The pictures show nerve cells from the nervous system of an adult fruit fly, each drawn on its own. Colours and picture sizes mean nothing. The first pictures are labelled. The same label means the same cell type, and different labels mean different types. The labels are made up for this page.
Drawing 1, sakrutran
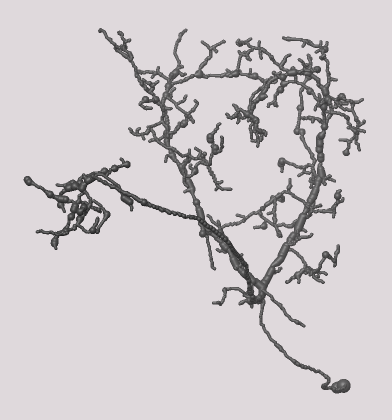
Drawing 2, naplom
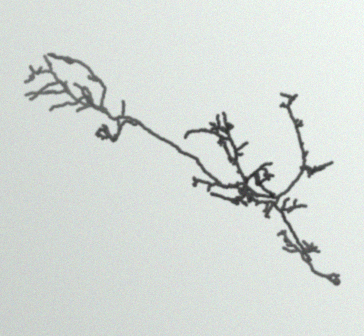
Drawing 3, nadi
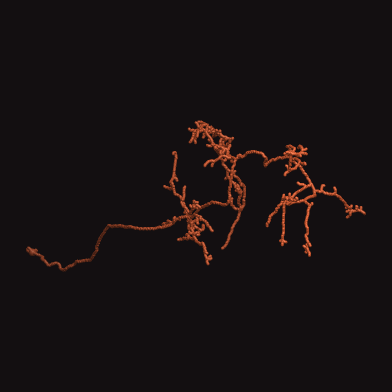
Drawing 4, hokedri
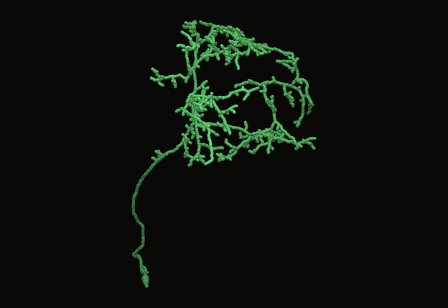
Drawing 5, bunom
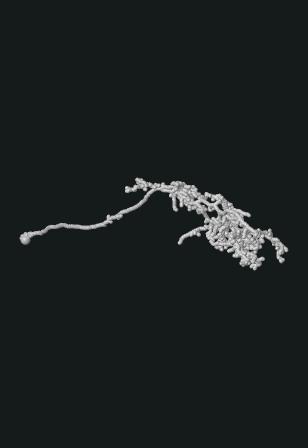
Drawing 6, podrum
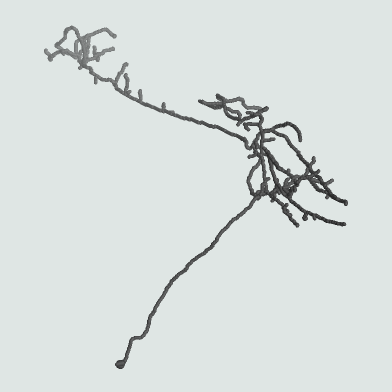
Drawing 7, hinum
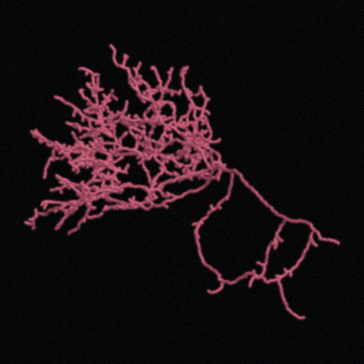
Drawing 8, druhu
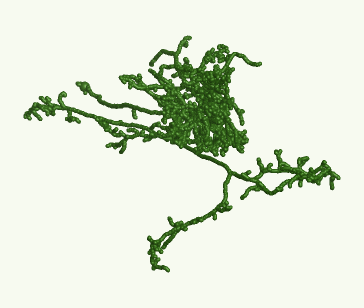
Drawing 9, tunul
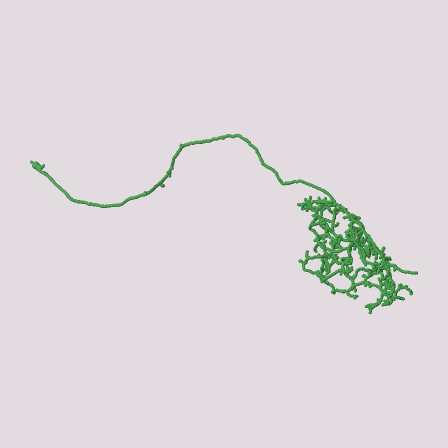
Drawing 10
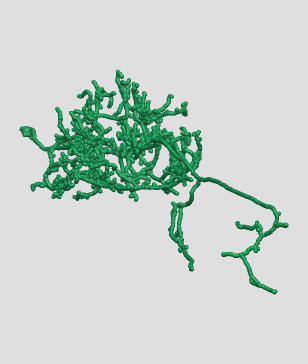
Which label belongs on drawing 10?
hinum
